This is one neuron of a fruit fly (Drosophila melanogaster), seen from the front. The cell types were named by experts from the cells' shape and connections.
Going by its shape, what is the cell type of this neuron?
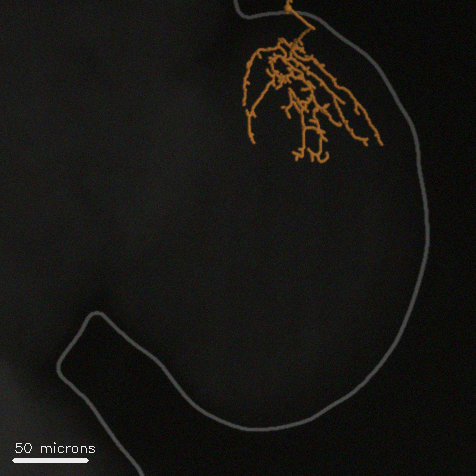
Cm14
